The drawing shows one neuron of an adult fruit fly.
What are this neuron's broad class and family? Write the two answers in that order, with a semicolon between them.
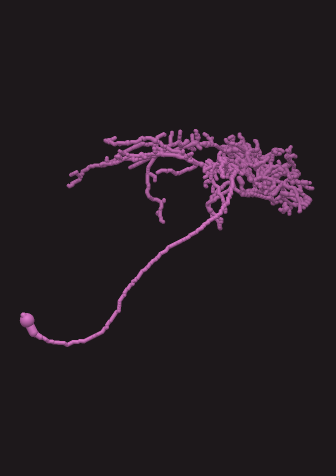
central-brain intrinsic neuron; hemilineage SLPpl3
